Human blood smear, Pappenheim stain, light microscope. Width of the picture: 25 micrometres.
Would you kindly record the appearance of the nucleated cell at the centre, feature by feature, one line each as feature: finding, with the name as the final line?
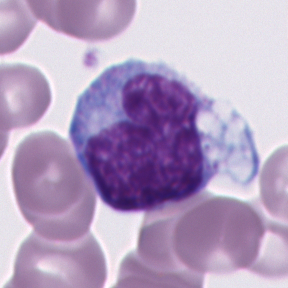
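Chromatin: fine and lacy, no coarse dark clumps
Cytoplasm: pale grey-blue, moderate rim, widest right of nucleus
Vacuoles: several, clear, in cytoplasm on right side
Nucleus: about 12 by 11 micrometres
Name: monocyte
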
